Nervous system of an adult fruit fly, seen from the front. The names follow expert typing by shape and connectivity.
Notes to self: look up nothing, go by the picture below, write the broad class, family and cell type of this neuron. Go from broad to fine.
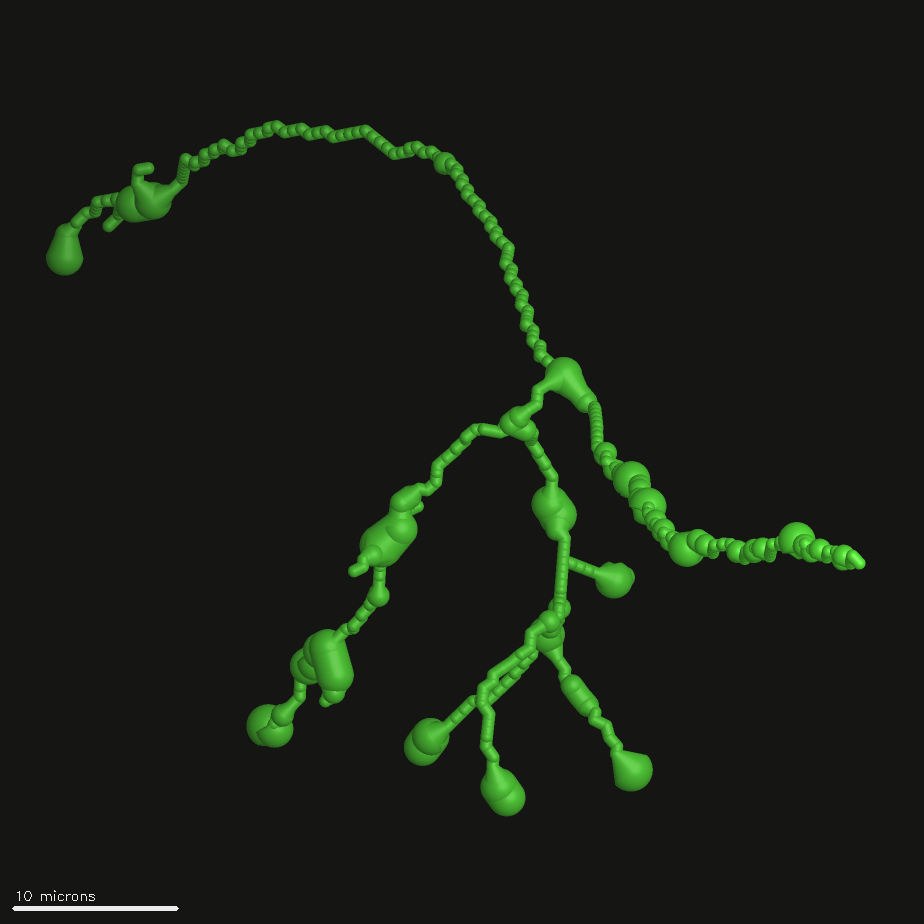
descending neuron; hemilineage LB5; DNge046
